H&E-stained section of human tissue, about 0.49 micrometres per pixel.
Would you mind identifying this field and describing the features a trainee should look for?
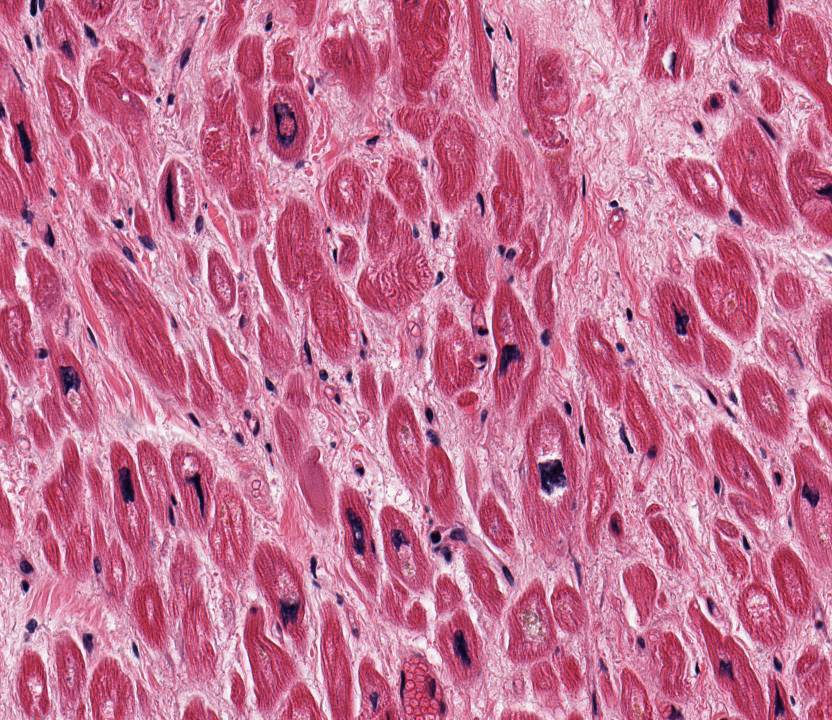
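Myocardium fills the whole field, its muscle fibres cut mostly across or obliquely into oval profiles separated by pale stroma. Nuclei sit in the centre of the fibres, and many fibres show a pale zone around the nucleus holding fine golden-brown granules.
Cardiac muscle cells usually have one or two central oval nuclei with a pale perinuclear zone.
Small, dark, elongated nuclei are scattered in the stroma between fibres.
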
